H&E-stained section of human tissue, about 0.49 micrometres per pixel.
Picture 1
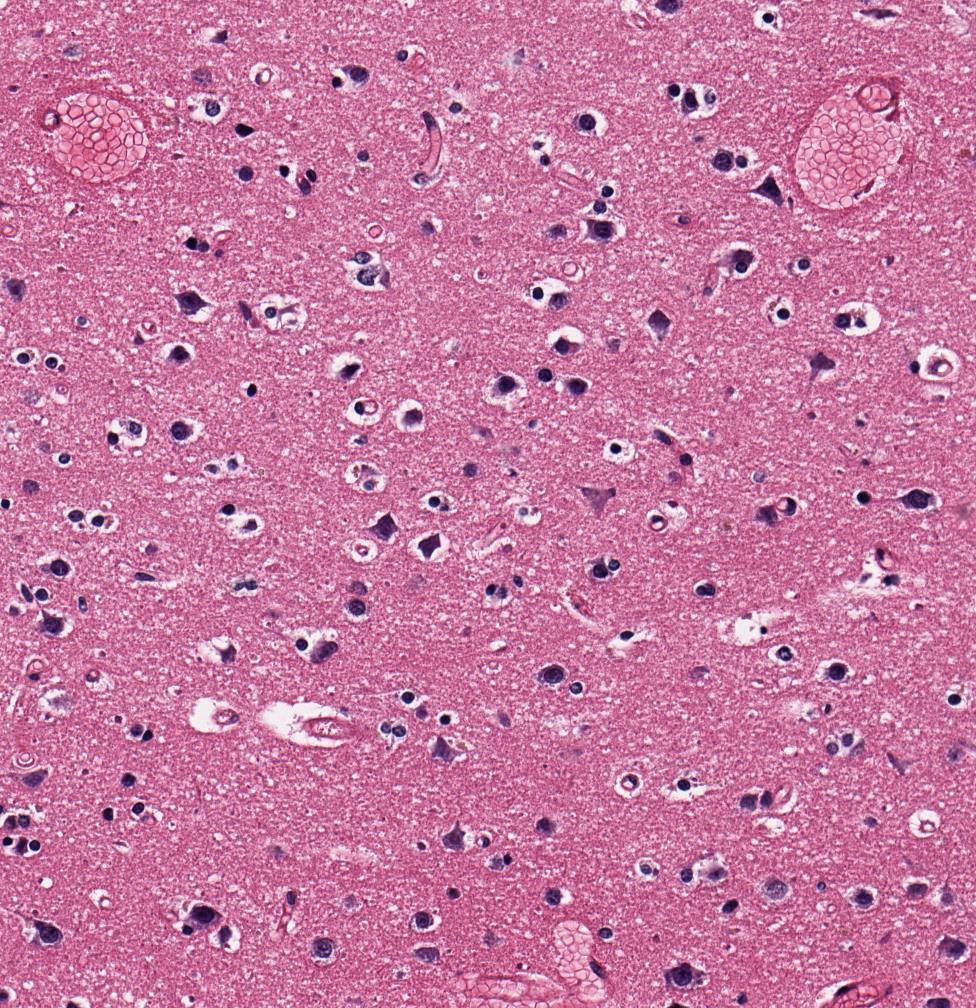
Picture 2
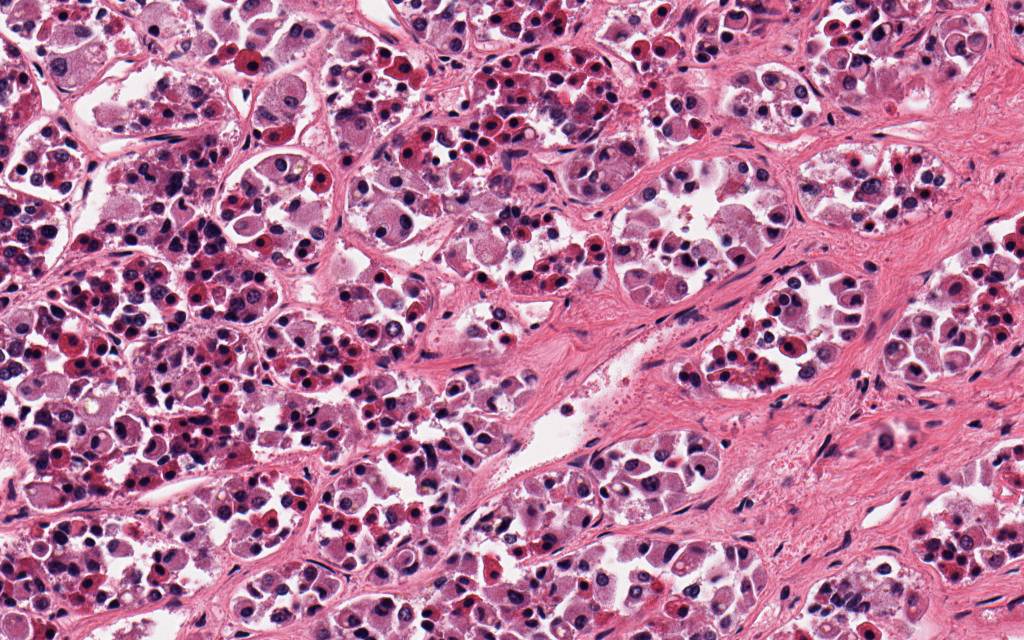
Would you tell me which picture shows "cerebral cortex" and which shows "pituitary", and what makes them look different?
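So, picture 1 is cerebral cortex and picture 2 is pituitary. The cortex is a pink, finely granular matrix with cells scattered singly and no organised arrangement, many of them sitting in small clear halos. Among them you get angular, triangular, darkly stained neuron cell bodies, plus small round dark nuclei with little visible cytoplasm, alone or in pairs.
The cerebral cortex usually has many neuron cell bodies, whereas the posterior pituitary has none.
The pituitary has its cells in nests with a mix of bright red and pale purple cytoplasm, and many nests show white clefts where cells have shrunk away from each other. A broader band of pink collagen with spindle-shaped nuclei runs diagonally across its right half.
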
